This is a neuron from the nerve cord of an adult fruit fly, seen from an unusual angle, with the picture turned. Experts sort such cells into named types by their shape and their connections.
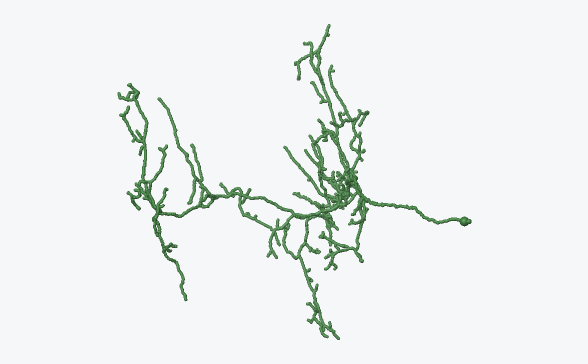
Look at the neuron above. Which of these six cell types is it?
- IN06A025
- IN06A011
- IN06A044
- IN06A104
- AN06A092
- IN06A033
IN06A033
